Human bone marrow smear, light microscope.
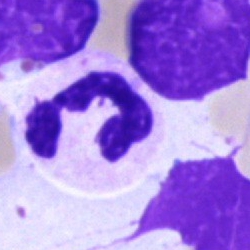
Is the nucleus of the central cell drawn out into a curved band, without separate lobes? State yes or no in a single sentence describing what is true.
Yes, there is a nucleus drawn out into a curved band, lacking separate lobes.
